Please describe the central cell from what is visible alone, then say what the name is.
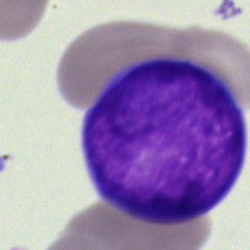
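You've got a round, smooth outline here, and the nucleus fills almost the whole cell, leaving at most a very thin dark-blue rim of cytoplasm. Chromatin's finely stippled rather than coarsely clumped, and there are no vacuoles visible. That's a blast.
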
